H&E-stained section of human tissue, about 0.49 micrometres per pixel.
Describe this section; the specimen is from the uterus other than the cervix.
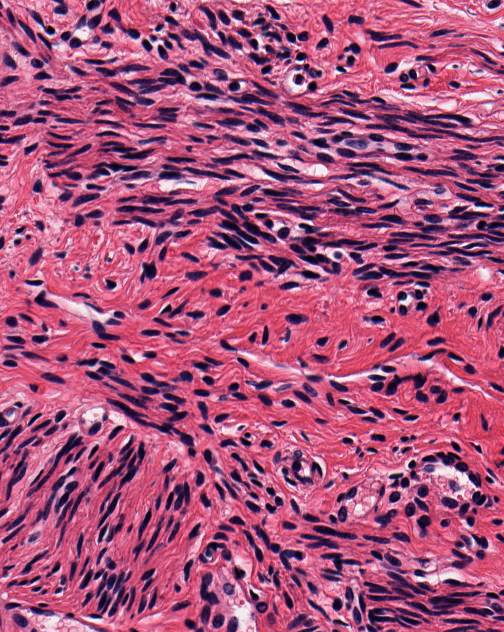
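Spindle cells make up the whole field, arranged in fascicles that run in different directions. Between the cells lies abundant pink fibrillary material, present throughout. As for other components, no epithelium or glands are present anywhere, and no fat cells are seen.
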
